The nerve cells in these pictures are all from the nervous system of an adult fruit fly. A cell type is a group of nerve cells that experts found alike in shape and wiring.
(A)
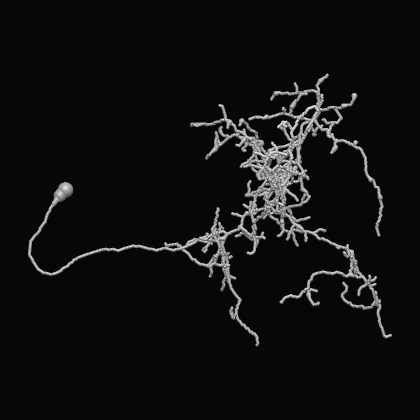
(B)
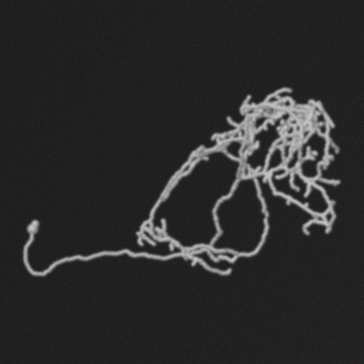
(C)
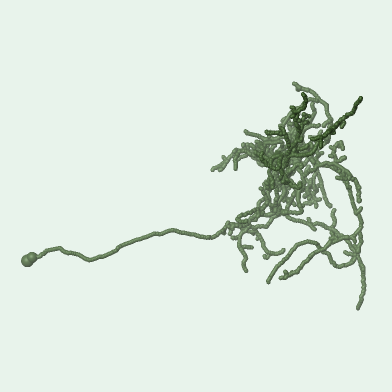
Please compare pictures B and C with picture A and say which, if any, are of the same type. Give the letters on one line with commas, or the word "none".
C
